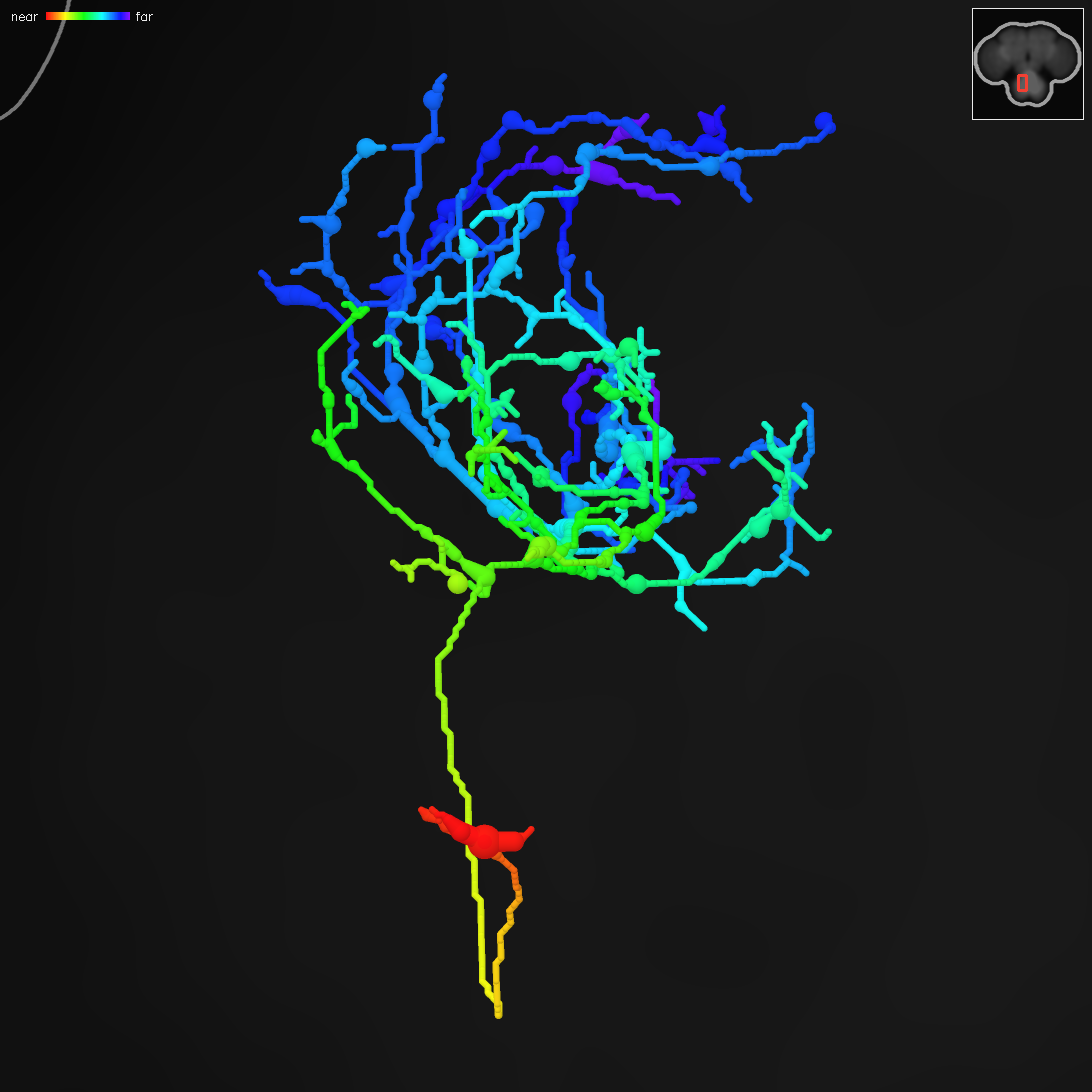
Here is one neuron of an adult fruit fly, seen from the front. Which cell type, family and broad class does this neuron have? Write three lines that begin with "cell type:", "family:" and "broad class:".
cell type: IN16B100_c
family: hemilineage 16B
broad class: nerve-cord intrinsic neuron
